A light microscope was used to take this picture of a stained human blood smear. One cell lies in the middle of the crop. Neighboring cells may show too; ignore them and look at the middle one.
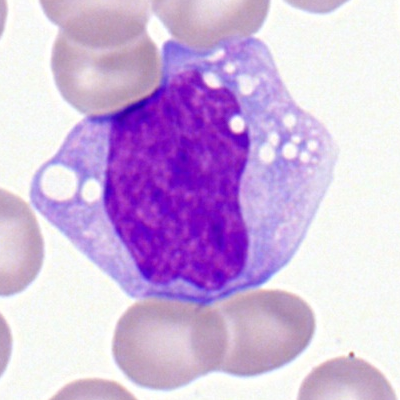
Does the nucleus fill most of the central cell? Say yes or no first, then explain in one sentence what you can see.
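No. Abundant pale grey-blue cytoplasm surrounds the nucleus.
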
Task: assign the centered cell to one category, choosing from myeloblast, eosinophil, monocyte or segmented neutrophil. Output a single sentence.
The cell occupying the middle of the crop is a monocyte.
